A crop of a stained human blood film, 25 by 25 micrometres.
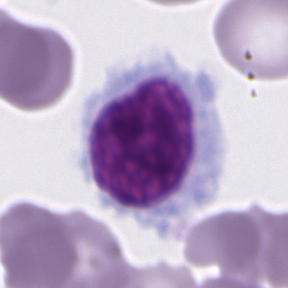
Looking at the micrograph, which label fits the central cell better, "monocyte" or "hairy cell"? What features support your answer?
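Hairy cell, not monocyte. Its size is about 15 by 12 micrometres, and the oval nucleus, about 12 by 9 micrometres, fills about 60% of the cell's area. The chromatin is purple and mottled, with darker clumps between paler areas. Pale greyish-blue cytoplasm forms a rim wider on the right side of the nucleus than on the left, and its outer edge is faint and fluffy rather than sharply drawn.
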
